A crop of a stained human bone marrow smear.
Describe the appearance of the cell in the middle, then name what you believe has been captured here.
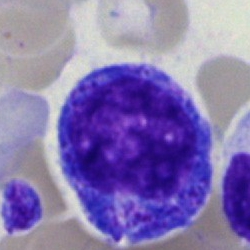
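Looking first at placement, I see the nucleus sitting toward the top of the cell, with more cytoplasm below it. That cytoplasm is deep blue, and fine purple granules are scattered through it. Just beneath the nucleus I notice a paler zone of cytoplasm. What I'm looking at is a promyelocyte.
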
